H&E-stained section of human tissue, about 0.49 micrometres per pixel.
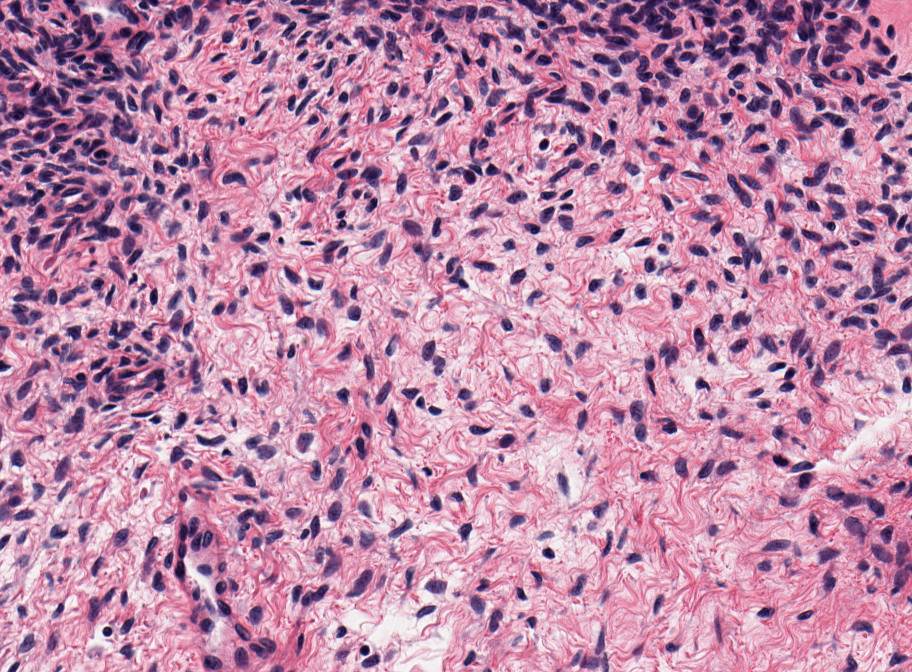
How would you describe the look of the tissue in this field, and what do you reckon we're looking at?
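Spindle to ovoid cells in stroma fill the field, without epithelium or glands. Nuclei are dark, ovoid to wavy, many with tapered ends; cytoplasm is scant and ill-defined, without clear cell borders. Centrally, cells and fibres run haphazardly, not in long parallel bundles. Last item: ovary.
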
